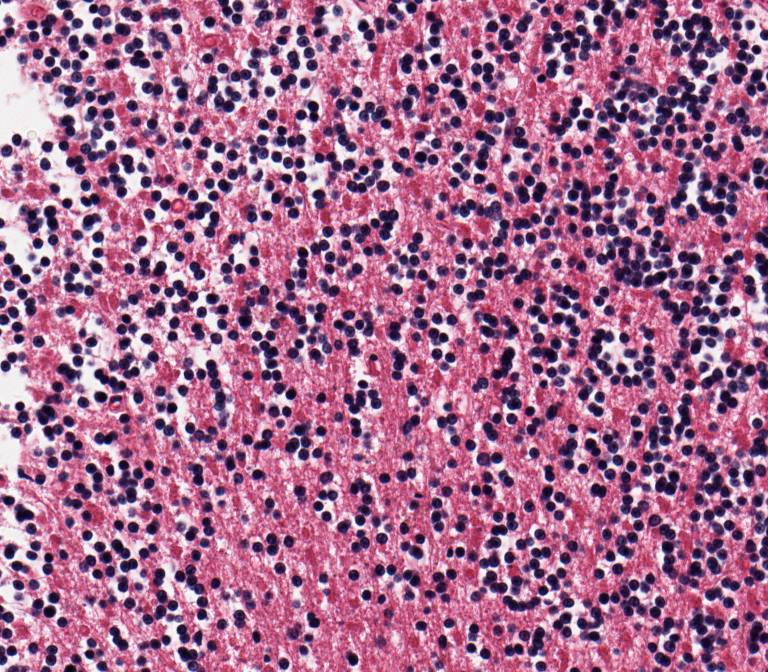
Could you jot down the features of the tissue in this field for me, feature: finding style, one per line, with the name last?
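Cytoplasm: little or none visible around the nucleus in most small round cells
Background: pink and finely fibrillary between the nuclei
Large cells: none with abundant cytoplasm and prominent nucleoli
Epithelium: none in the field
Glands: none in the field
Name: cerebellum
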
